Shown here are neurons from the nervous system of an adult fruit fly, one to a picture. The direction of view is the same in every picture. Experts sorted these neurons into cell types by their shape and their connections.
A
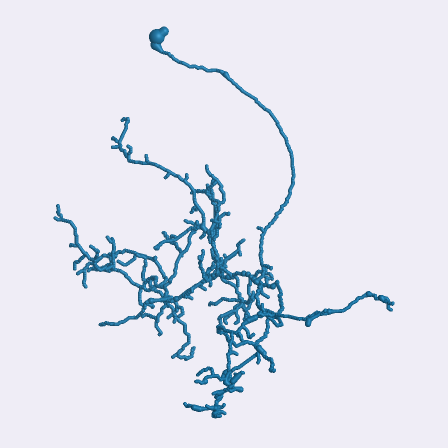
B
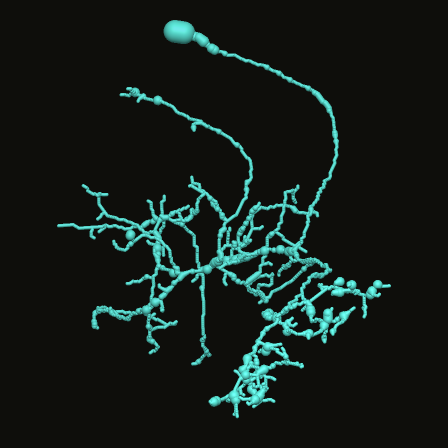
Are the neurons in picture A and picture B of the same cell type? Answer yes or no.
yes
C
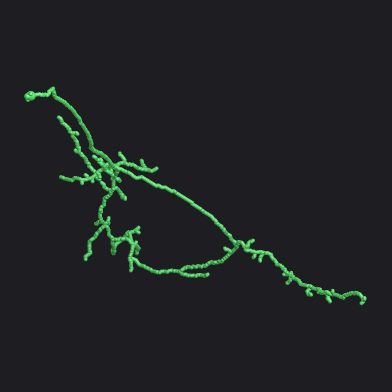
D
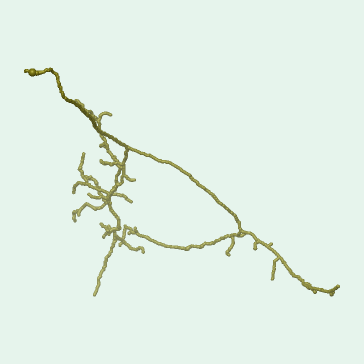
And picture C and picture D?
yes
